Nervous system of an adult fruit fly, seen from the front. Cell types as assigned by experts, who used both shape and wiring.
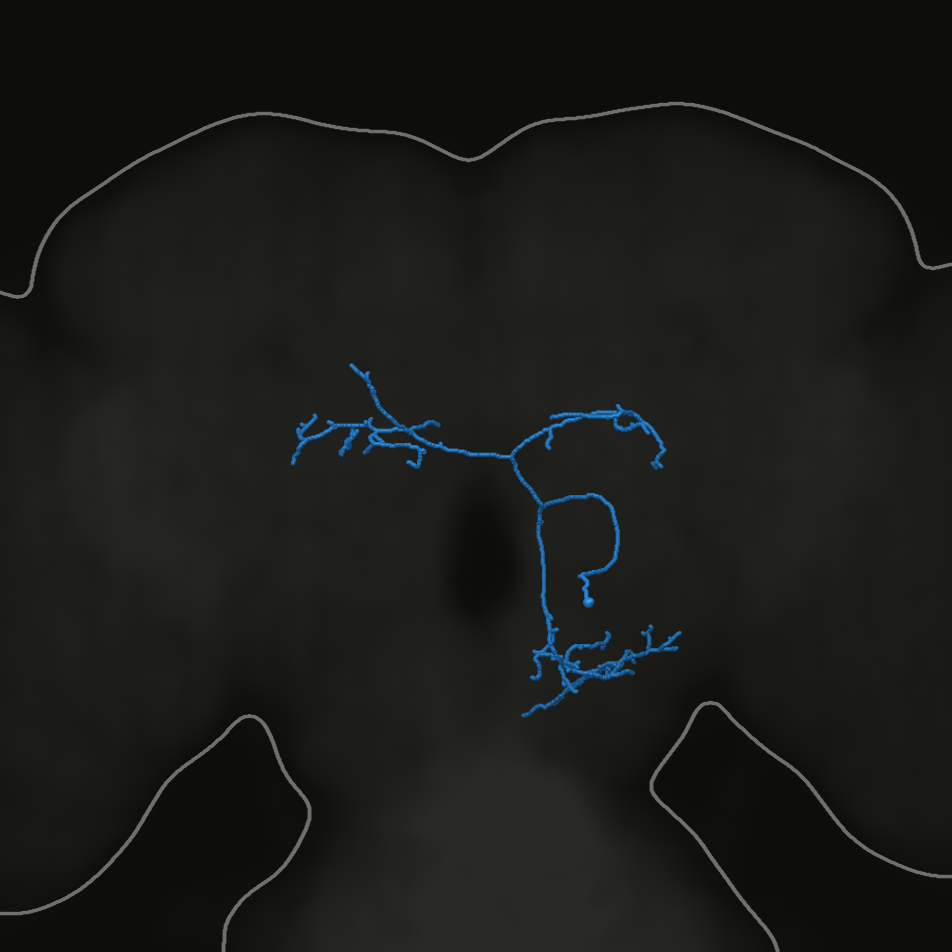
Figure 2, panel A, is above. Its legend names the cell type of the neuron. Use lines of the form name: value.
cell type: SAD200m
